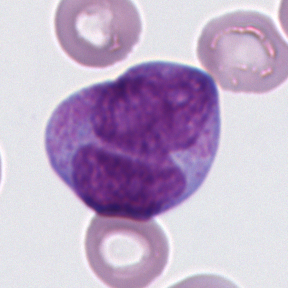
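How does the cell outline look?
Smooth, with no surface projections.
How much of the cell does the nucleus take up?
Most of it.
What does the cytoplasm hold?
Fine, dust-like lilac granules; no vacuoles are seen.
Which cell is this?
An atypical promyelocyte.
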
